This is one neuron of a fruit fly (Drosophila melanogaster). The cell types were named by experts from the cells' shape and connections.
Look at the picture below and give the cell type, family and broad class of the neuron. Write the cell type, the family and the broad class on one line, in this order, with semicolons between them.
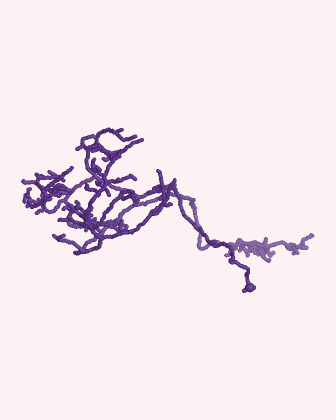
AOTU018; hemilineage AOTUv4_dorsal; central-brain intrinsic neuron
